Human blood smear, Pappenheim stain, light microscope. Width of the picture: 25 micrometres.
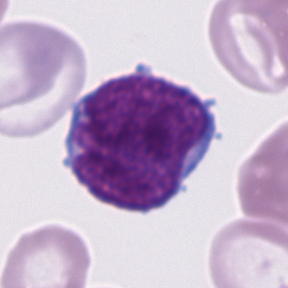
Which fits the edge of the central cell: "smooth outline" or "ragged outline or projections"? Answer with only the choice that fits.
Ragged outline or projections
